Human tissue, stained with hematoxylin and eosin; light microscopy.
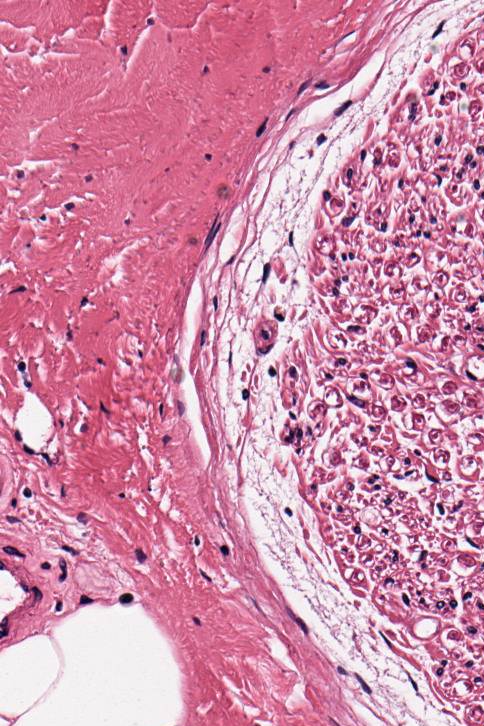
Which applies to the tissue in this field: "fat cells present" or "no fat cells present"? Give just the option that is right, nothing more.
Fat cells present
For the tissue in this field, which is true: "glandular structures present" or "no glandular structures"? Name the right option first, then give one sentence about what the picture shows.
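No glandular structures. No epithelium or glands are present anywhere in the field.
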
